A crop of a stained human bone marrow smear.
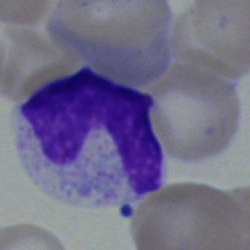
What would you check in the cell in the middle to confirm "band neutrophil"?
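Let me start with the nucleus: it is bent into an inverted U, with both limbs pointing downward.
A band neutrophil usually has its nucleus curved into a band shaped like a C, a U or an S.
So this upside-down U fits well with a band neutrophil. The nucleus lies along the upper part of the cell. Around it, the cytoplasm is a pale lilac-grey, and fine lilac granules fill it.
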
